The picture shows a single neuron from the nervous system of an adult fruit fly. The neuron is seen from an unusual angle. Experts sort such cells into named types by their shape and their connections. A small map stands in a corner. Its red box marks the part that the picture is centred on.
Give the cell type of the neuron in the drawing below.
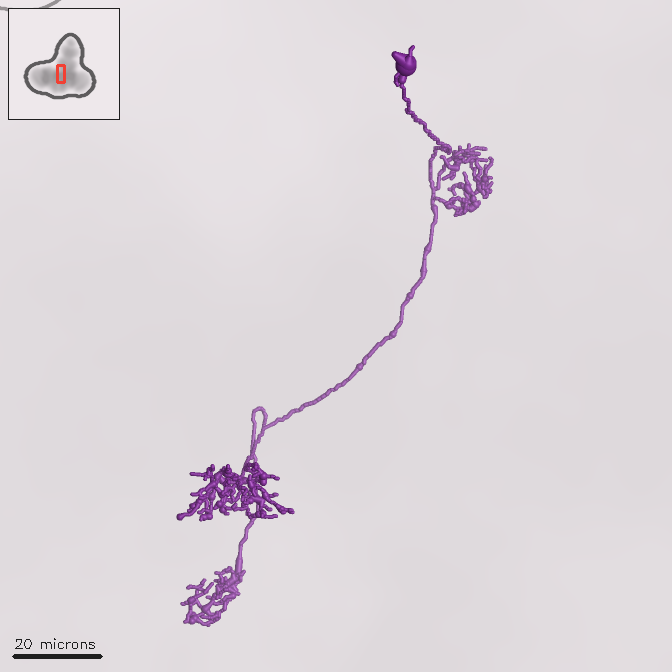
PEN_a(PEN1)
